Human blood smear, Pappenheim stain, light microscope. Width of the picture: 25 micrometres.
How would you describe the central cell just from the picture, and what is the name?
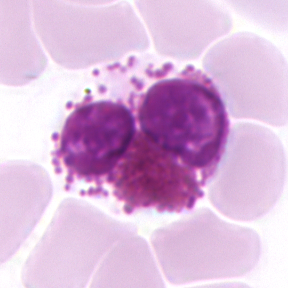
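Two nuclear lobes side by side, left and right; deep purple. Dense granule cluster below and between lobes. Further granules scattered beyond cell edge, chiefly along top. Eosinophil.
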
